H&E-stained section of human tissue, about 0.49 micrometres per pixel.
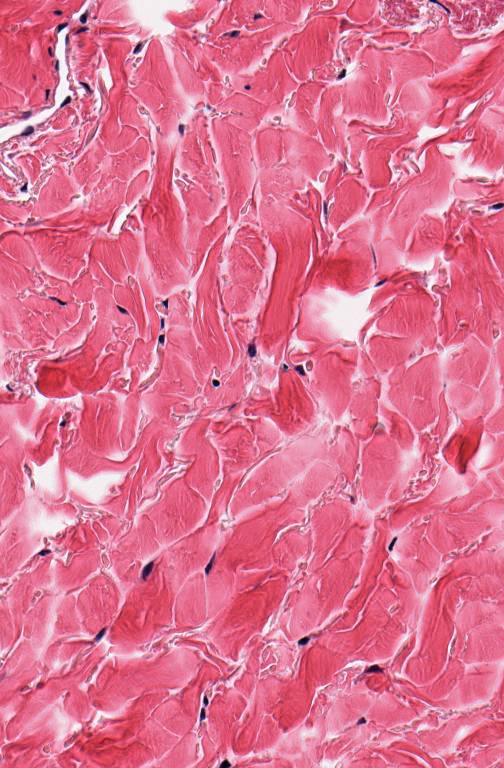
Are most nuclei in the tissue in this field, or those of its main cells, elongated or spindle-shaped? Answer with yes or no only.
Yes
